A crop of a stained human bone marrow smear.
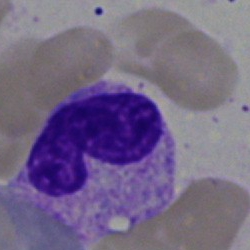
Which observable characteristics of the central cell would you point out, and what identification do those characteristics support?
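First, the nucleus: kidney-shaped, bent by one deep indentation, and sitting in the upper-left part of the cell. Next, the cytoplasm: it lies mostly to the lower right and carries fine purple granules scattered throughout. Last, a single small clear round spot lies near its lower edge. This cell is a band neutrophil.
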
